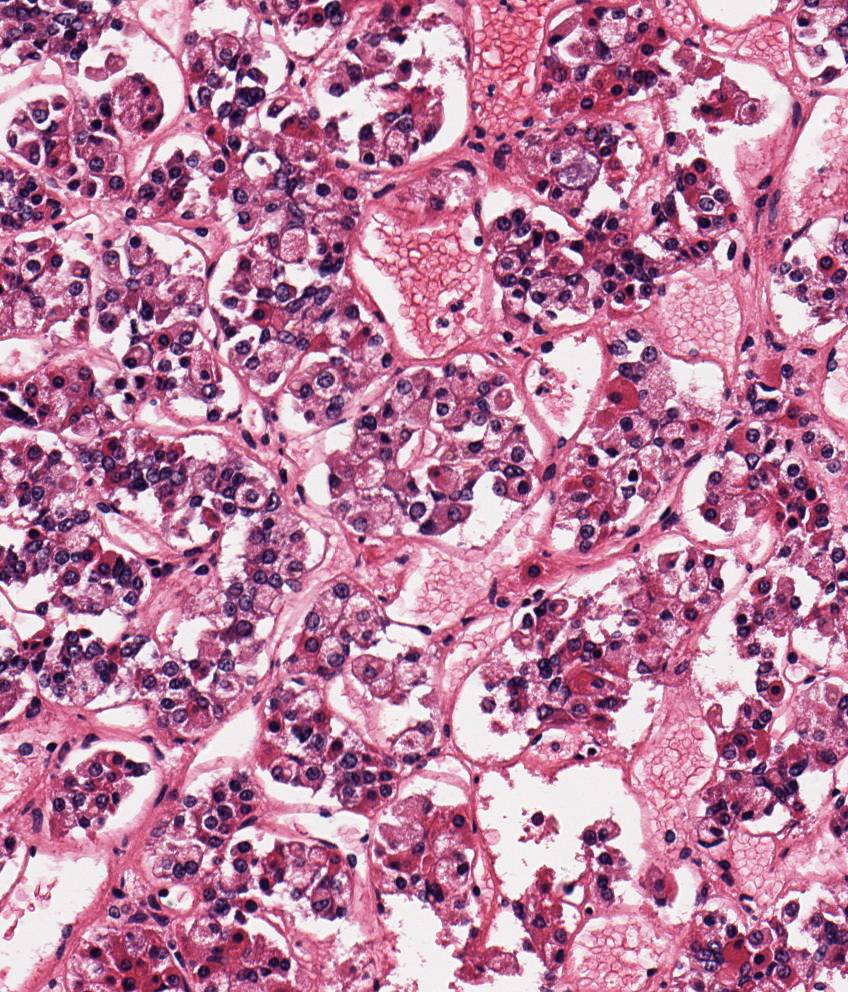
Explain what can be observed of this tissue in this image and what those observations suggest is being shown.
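Cells in rounded nests throughout, divided by thin, delicate septa with slender spindle-shaped nuclei; no broad fibrous bands. Scattered cells with intensely red cytoplasm among paler ones, especially right half. Many nests shrunk away from septa, leaving empty white clefts, notably lower centre. Tissue: pituitary.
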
